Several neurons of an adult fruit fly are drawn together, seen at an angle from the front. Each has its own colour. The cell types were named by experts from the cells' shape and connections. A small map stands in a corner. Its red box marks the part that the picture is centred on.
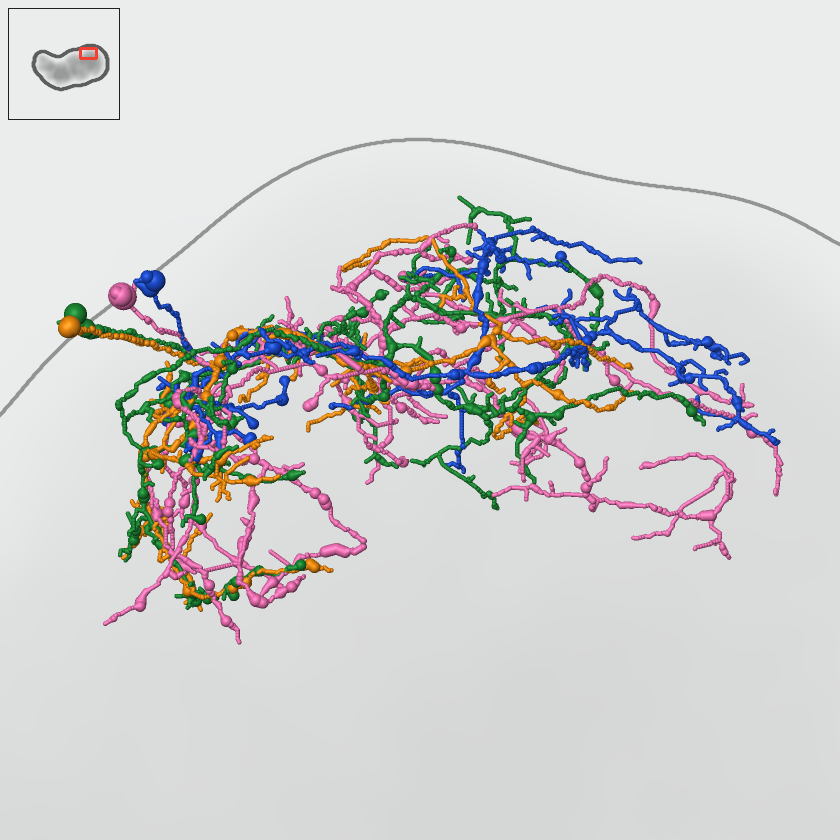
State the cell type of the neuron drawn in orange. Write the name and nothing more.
CB2876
